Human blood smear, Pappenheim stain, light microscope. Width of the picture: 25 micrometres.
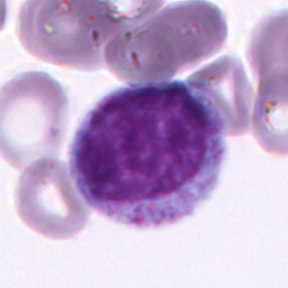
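Myelocyte in a stained smear of human peripheral blood, light microscopy. The nucleated cell at the centre has a round, smooth outline. Its pale lilac cytoplasm forms a narrow rim, widest at the lower edge, and is dotted with fine purple granules.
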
